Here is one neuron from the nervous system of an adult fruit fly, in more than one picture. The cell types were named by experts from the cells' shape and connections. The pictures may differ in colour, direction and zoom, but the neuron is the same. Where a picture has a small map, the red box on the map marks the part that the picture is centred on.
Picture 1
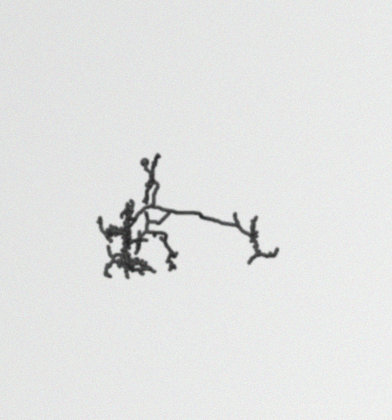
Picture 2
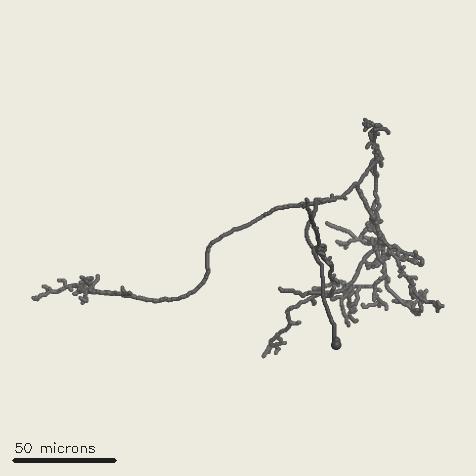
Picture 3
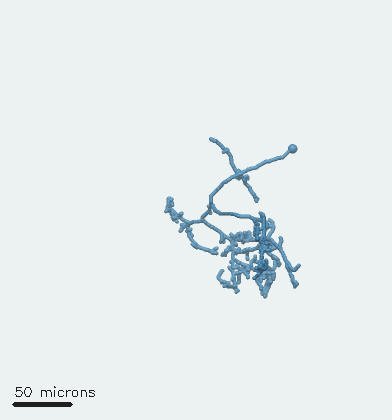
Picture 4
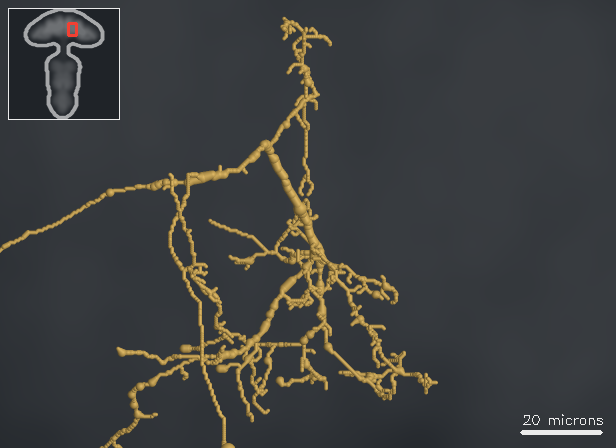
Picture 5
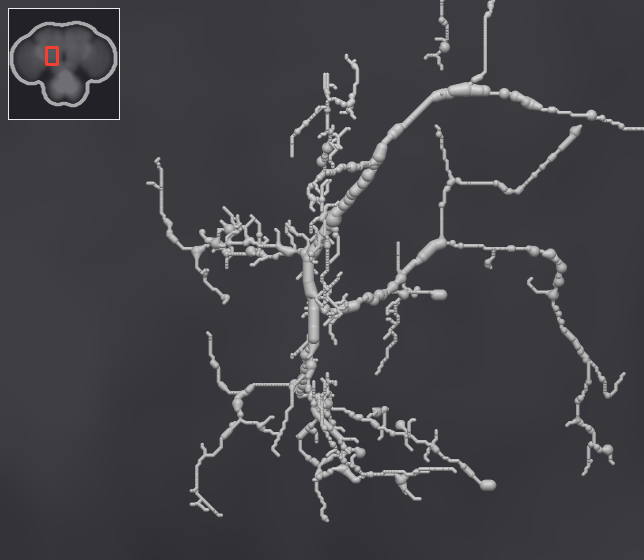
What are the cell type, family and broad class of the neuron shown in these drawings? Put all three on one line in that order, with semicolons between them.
WED146_a; hemilineage DM6_central1; central-brain intrinsic neuron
